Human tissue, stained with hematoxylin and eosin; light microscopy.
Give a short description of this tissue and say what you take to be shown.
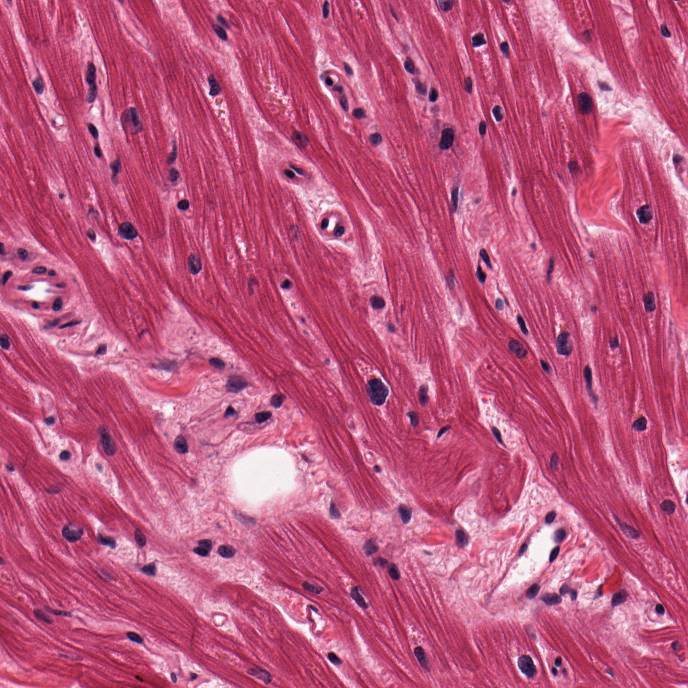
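First, the muscle fibres: they branch and join neighbouring fibres. Second, their nuclei: oval, lying centrally within the fibres. Third, the fibre cytoplasm: deep pink, with fine lengthwise fibrillar streaks. Fourth, the connective tissue between the fibres: small dark elongated nuclei lie scattered in it. The tissue is atrial appendage of the heart.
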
